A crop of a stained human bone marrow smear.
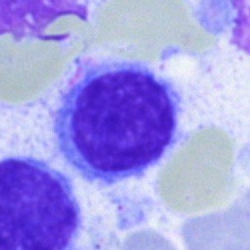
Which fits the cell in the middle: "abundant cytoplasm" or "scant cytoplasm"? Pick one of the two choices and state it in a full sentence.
Its nucleus occupies most of the cell.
